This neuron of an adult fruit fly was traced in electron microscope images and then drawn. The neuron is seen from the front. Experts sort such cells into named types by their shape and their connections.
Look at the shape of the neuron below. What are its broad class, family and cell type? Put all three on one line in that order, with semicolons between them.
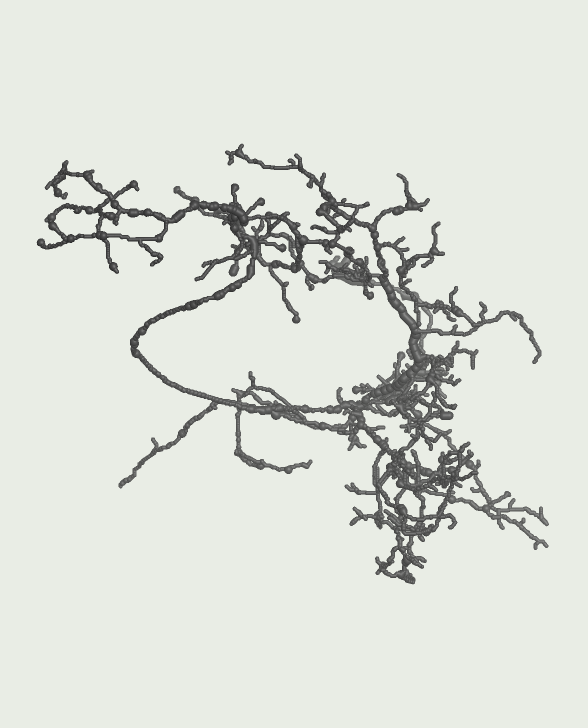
central-brain intrinsic neuron; hemilineage VLPl&p1_posterior; aIPg_m2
